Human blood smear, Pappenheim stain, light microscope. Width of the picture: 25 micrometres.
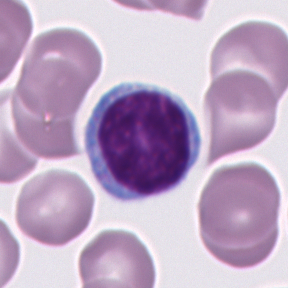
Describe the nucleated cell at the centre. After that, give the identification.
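Starting with the outline, it is smooth and roughly round. I make the cell about 10 micrometres across, about 1.5 times as wide as a red cell that lies whole in the picture. The nucleus is round in outline, about 8 micrometres across, and fills about 70% of the cell's area. Its chromatin looks dark purple and densely clumped. The rim of cytoplasm is widest on the lower left side, and I can find no vacuoles in it. This is a typical lymphocyte.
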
